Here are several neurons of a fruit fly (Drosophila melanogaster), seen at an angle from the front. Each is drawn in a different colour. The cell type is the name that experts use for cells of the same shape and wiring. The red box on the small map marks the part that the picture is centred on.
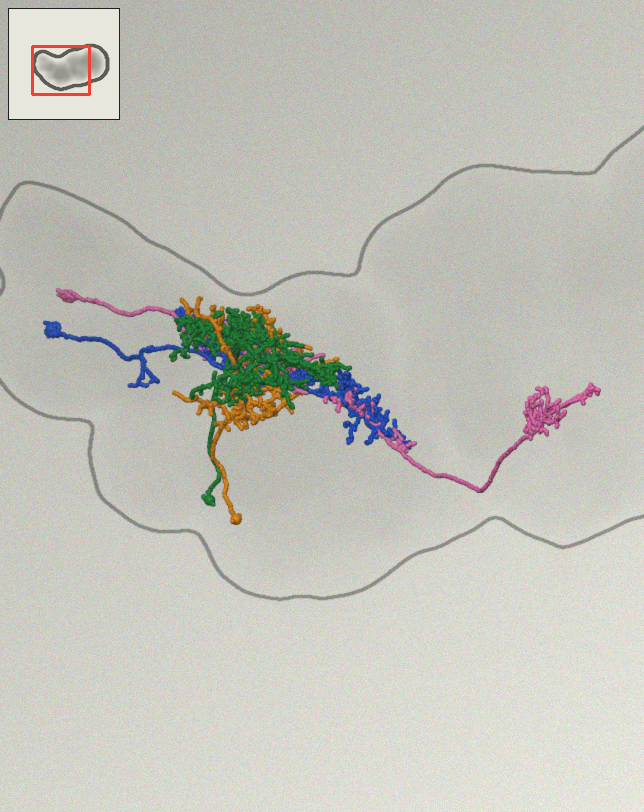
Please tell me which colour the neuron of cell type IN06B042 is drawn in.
green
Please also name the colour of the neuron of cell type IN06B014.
blue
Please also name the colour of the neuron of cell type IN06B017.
orange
